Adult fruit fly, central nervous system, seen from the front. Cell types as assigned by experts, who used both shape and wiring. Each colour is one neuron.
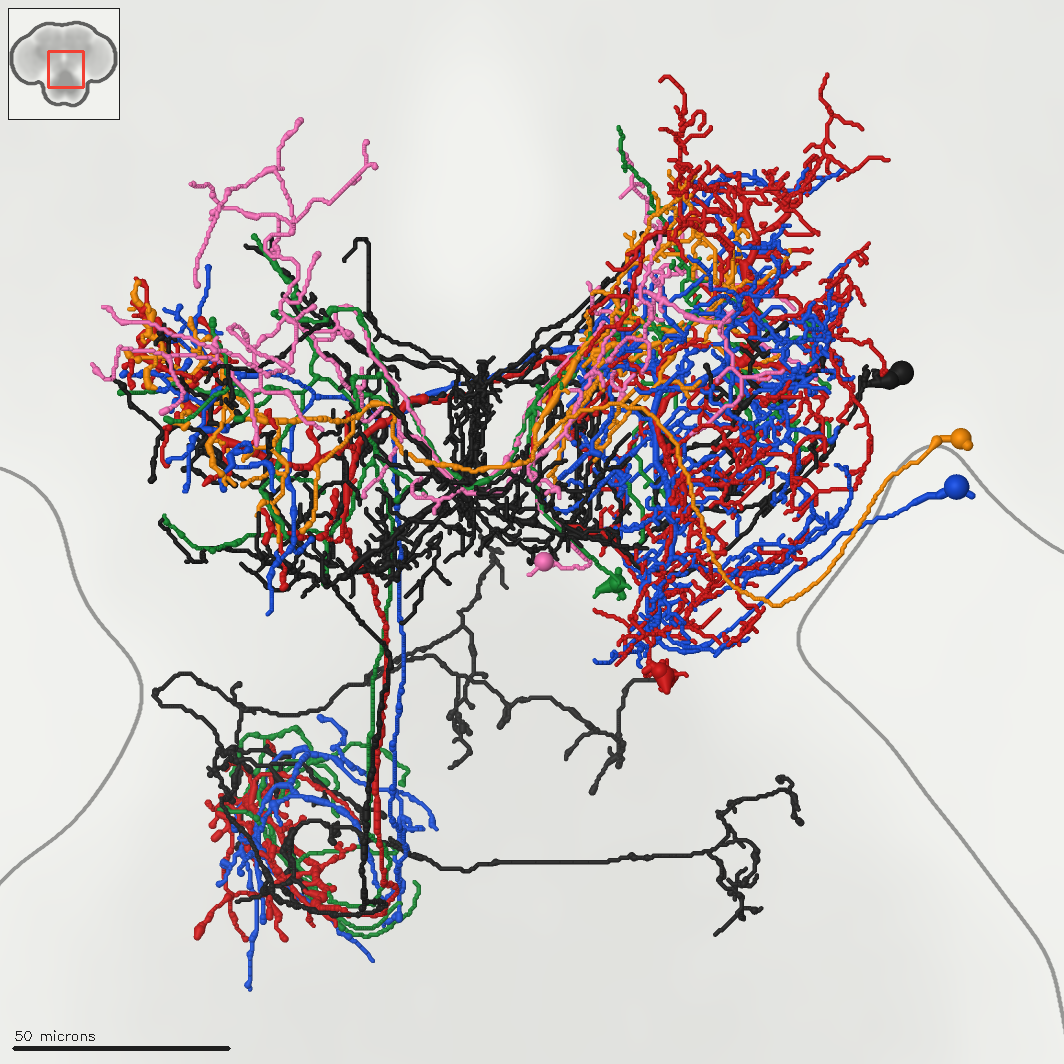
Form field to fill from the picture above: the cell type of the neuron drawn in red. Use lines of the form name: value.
cell type: DNge033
